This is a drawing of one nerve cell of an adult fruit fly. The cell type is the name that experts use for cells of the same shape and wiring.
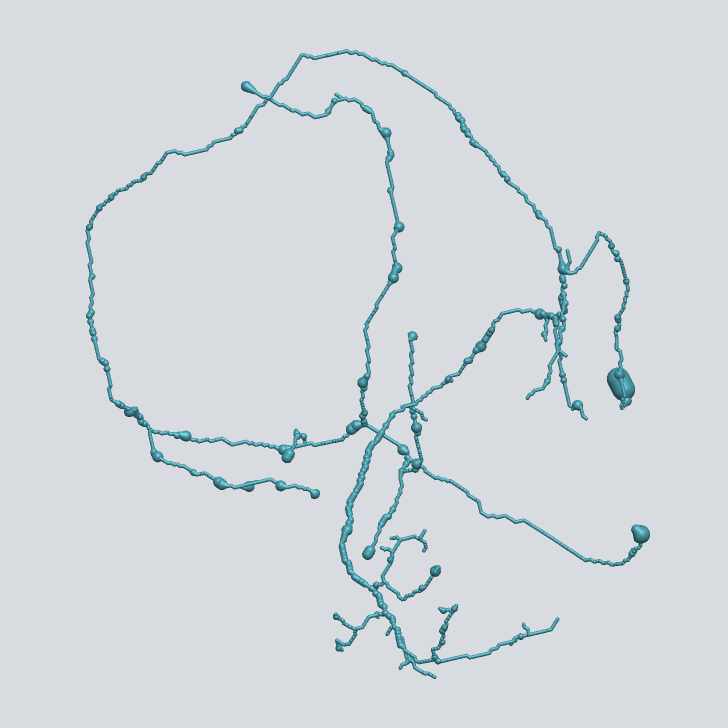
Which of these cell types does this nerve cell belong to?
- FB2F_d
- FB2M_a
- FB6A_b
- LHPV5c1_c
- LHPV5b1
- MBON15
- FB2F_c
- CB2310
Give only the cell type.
LHPV5b1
